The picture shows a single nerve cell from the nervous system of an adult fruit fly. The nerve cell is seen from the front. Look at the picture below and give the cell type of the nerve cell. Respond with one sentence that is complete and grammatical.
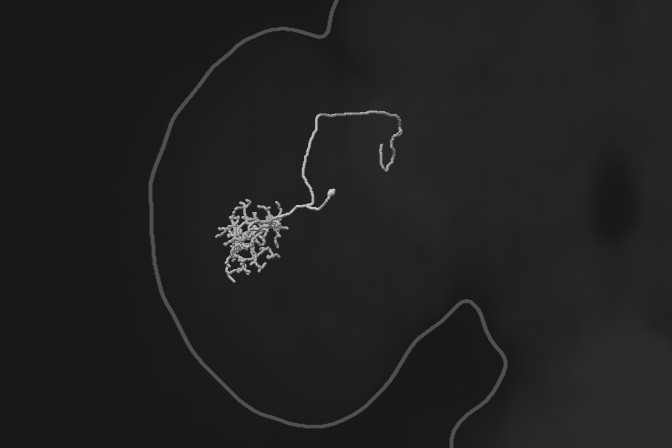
Included in the cell type MeLo1 is this nerve cell.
